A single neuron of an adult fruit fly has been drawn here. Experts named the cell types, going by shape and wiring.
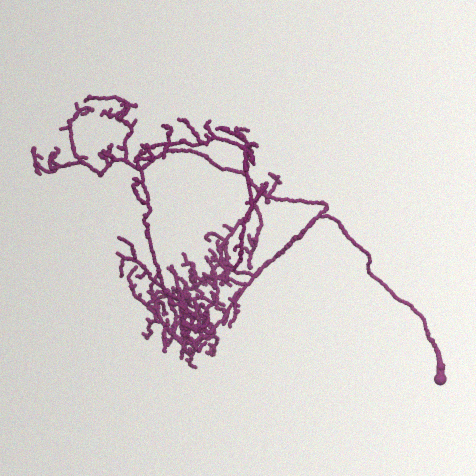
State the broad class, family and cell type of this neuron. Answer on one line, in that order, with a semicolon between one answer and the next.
central-brain intrinsic neuron; hemilineage DL1_dorsal; SMP193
